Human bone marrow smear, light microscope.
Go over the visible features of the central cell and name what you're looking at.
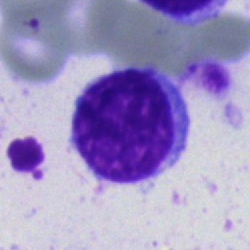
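You'll notice a round, smooth outline here. The chromatin's dark purple, with paler patches scattered through it. On the right side of the nucleus the cytoplasm makes a thin blue crescent. So that's a lymphocyte.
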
